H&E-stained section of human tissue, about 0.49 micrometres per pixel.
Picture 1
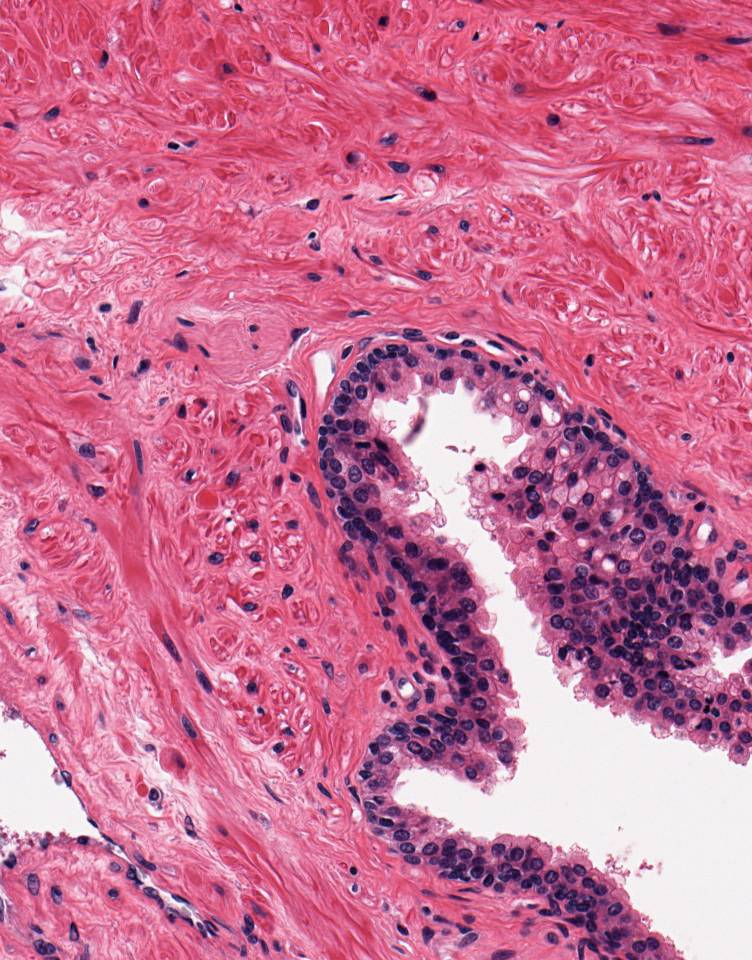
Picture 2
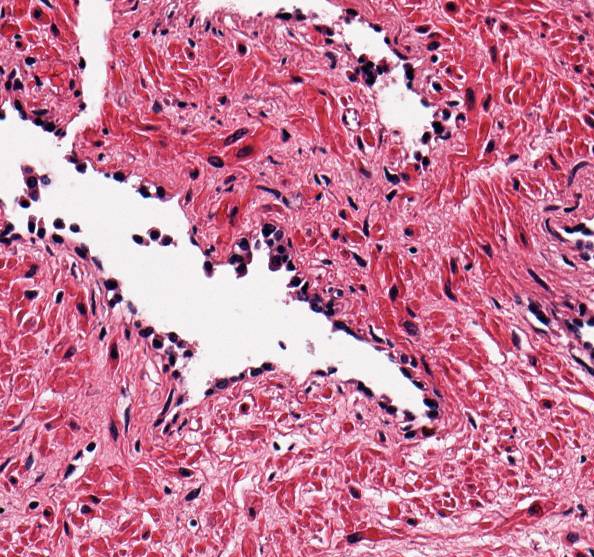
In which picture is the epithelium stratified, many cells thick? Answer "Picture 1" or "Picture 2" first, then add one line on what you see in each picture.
Picture 1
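Picture 1: The gland is lined by epithelium several cells thick that folds inward to form a tongue-like projection into the lumen.
Picture 2: The empty spaces are lined by a single layer of small cells with dark nuclei.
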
